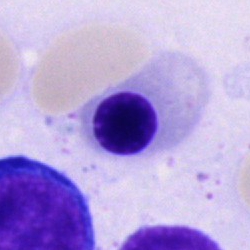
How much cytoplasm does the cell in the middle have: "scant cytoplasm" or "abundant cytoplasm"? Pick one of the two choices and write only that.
Abundant cytoplasm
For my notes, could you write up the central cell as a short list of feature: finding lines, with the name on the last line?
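Chromatin: very dense, almost uniformly dark purple
Nucleolus: none that I can see
Nucleus position: off-centre, toward the lower left
Outline: oval and smooth
Name: erythroblast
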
